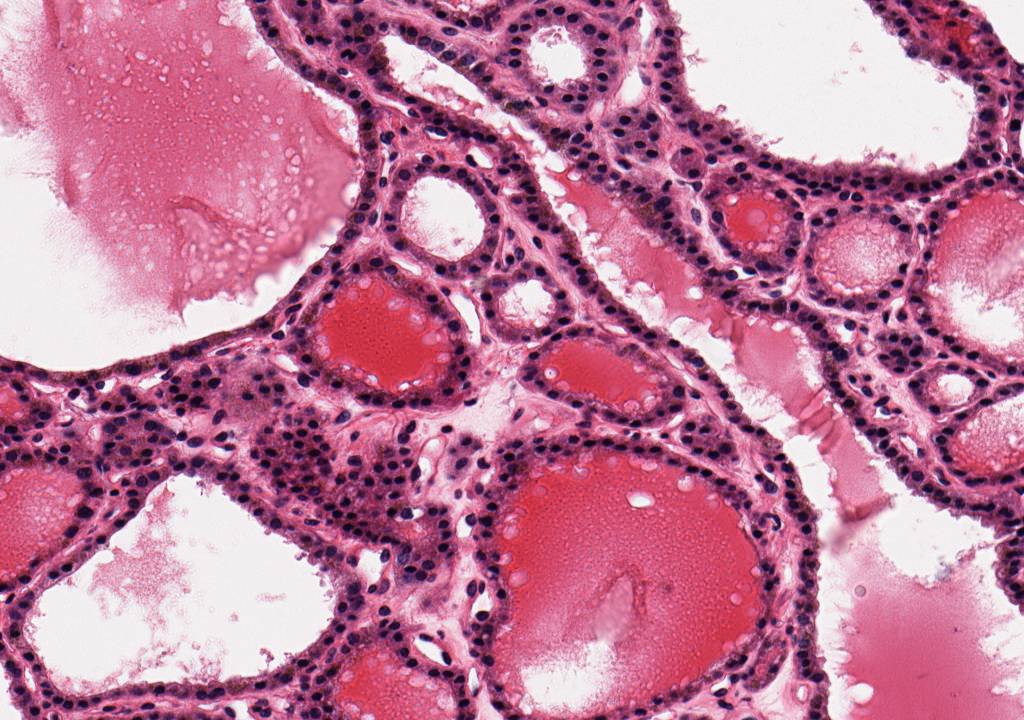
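Thyroid, H&E. Closely packed round to oval follicles of widely varying size fill the field, largest at the corners, smallest centrally. Lining cells: small, round, darkly stained nuclei, much alike between follicles. No fat cells present. Corner follicles show partial loss of lumen content, leaving white empty areas against the lining.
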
